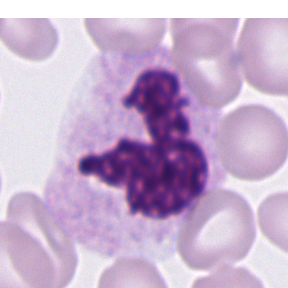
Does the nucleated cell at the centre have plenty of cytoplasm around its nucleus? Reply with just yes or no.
Yes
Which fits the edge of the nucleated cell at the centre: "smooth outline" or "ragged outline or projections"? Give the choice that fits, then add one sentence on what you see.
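Smooth outline. The cell outline is roughly oval and smooth.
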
